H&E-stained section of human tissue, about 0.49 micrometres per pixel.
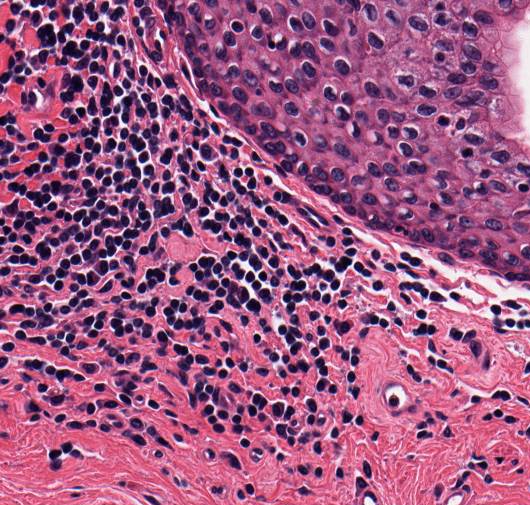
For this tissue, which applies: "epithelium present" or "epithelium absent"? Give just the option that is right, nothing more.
Epithelium present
